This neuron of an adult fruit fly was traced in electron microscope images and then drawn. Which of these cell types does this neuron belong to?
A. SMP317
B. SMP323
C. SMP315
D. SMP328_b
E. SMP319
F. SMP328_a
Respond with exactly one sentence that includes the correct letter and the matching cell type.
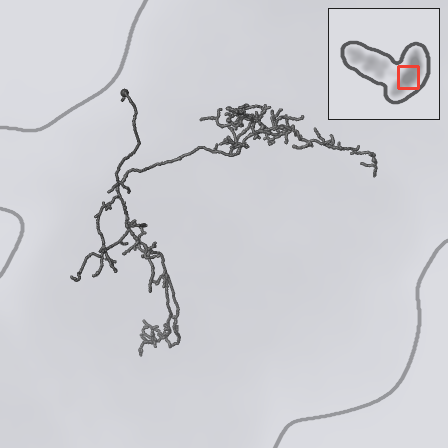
Given as option A, SMP317 is the cell type for the neuron.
